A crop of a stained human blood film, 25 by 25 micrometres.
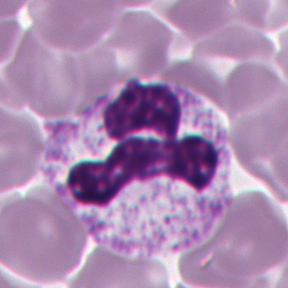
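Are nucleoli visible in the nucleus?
No.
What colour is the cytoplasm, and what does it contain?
It is pale pinkish-lilac, with fine violet granules scattered throughout and no vacuoles.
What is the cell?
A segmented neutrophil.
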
